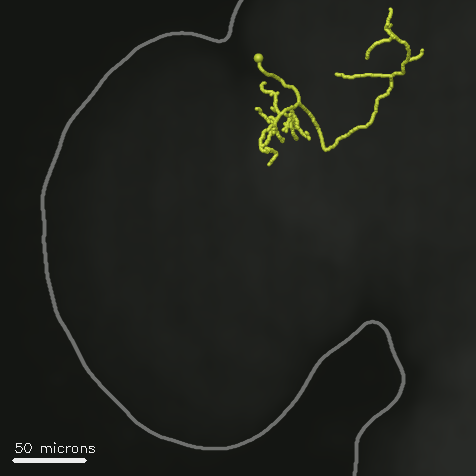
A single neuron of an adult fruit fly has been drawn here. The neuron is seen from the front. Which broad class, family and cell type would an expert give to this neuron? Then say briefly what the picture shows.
Its broad class is visual projection neuron. Its family is LoVP. Its cell type is LoVP9. The cell body is at the top of the picture. By the scale bar it is about 120 microns wide in this view.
